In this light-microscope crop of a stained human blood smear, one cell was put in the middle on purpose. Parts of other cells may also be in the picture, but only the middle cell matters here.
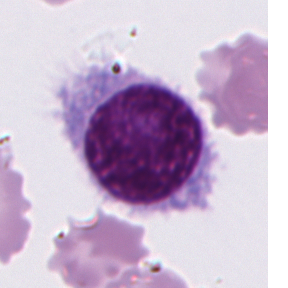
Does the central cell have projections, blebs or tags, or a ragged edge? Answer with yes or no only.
Yes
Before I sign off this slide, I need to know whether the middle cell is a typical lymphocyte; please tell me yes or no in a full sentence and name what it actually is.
No, what is seen at the centre is a hairy cell instead of a typical lymphocyte.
